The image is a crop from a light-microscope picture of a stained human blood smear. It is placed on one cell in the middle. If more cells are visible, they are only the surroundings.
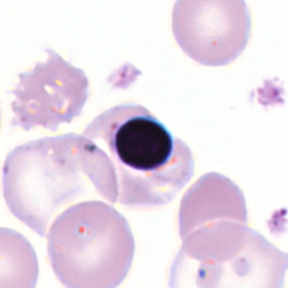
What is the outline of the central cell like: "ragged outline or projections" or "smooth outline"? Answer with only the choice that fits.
Smooth outline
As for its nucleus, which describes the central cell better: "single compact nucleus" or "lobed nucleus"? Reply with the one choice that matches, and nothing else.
Single compact nucleus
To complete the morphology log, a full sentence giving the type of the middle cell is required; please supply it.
Among the cells in view, the one in the middle is a normoblast.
